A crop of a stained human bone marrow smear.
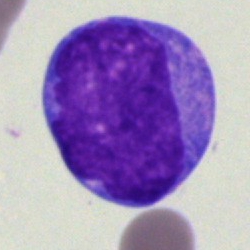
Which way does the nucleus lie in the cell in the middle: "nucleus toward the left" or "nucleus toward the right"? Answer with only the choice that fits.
Nucleus toward the left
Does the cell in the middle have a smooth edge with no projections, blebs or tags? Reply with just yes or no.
Yes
